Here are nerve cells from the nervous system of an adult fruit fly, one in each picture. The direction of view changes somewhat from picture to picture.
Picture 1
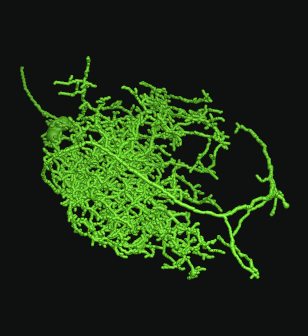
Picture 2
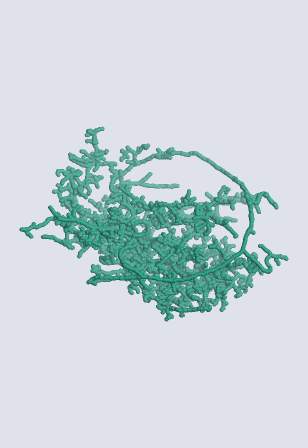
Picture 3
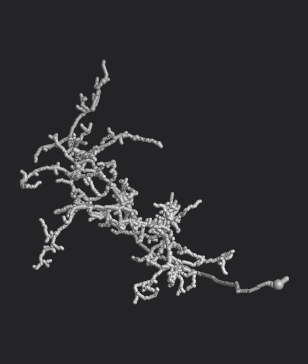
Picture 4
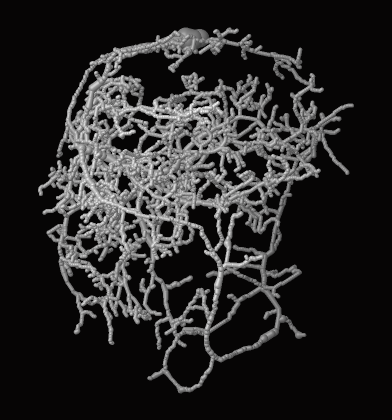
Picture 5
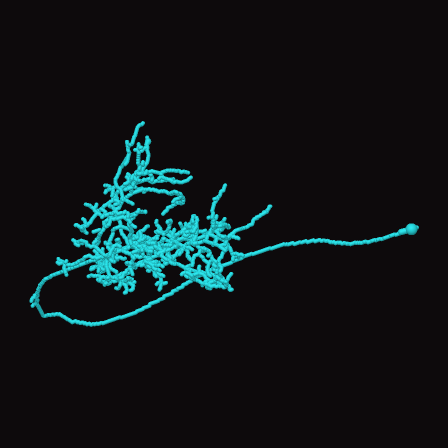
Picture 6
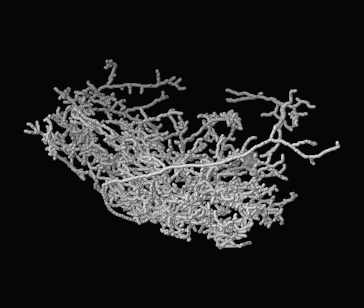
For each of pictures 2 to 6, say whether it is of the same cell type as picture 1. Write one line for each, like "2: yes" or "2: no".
2: yes
3: no
4: yes
5: no
6: yes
